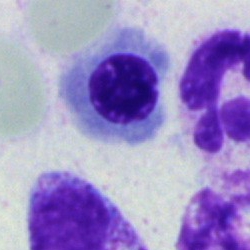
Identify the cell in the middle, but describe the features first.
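Dark purple chromatin is coarsely clumped, with small paler patches between the clumps, and no nucleoli are visible. A moderate rim of pale greyish-blue cytoplasm, containing no vacuoles, surrounds the nucleus on all sides. It is an erythroblast.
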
